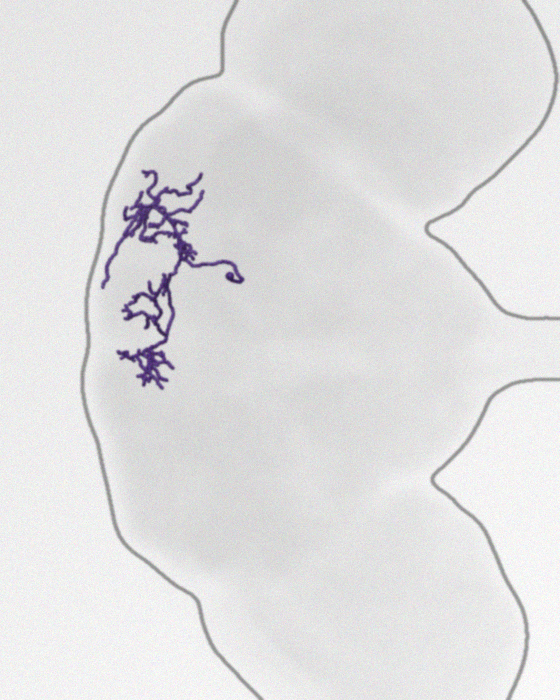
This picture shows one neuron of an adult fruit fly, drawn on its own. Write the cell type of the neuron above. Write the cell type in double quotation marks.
"SMP525"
